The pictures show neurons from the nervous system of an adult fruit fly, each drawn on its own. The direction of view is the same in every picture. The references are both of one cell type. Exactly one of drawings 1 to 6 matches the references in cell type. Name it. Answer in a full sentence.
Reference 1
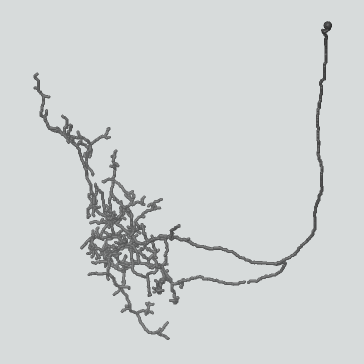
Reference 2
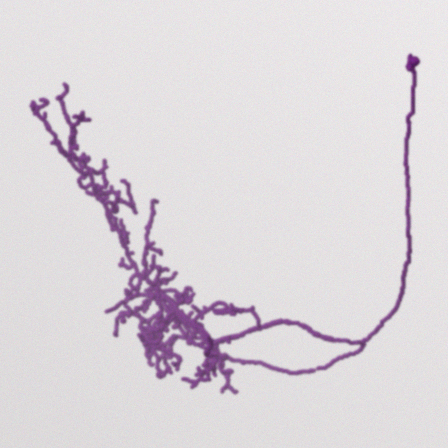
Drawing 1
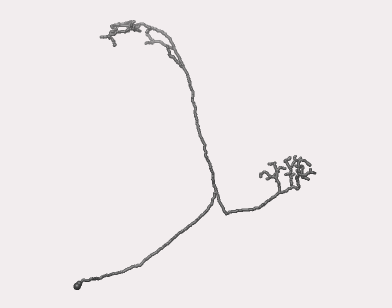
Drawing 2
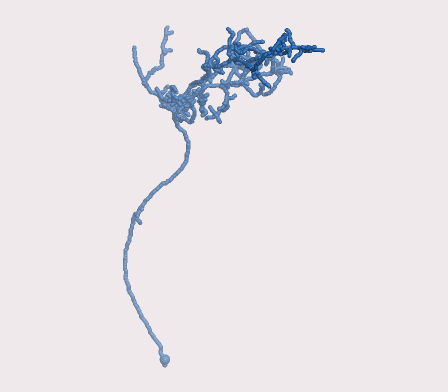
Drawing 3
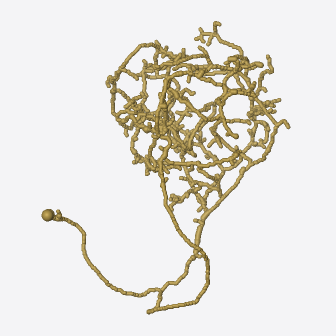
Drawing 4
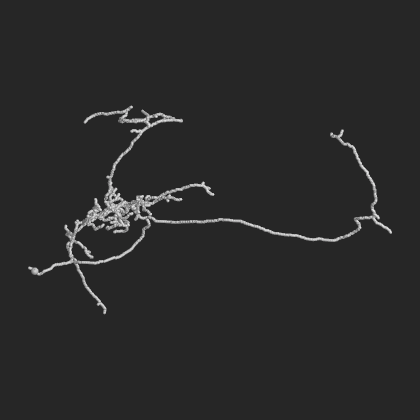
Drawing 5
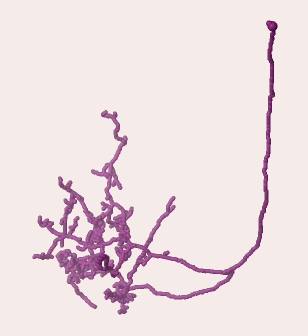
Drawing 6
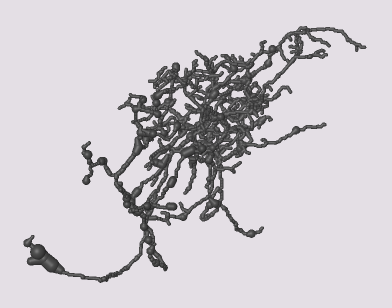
Drawing 5 shows a neuron of the same cell type.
